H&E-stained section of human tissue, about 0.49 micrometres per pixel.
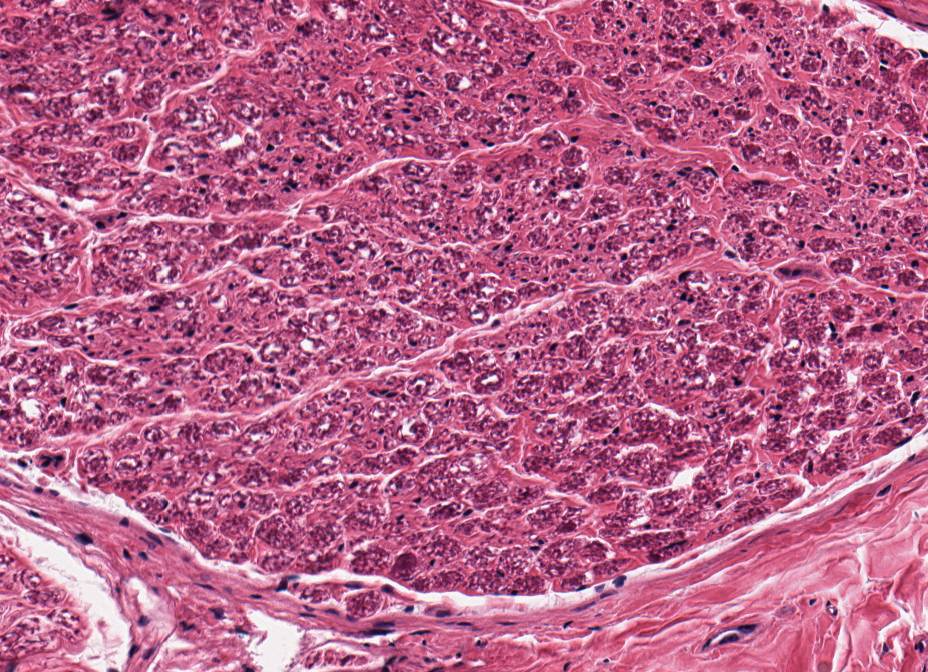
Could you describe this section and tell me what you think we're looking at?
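Closely packed, cross-cut fibres form a large bundle filling most of the field, its rounded lower border curving across the bottom. Each cut fibre is a small rounded profile with granular purple-pink content. Along the lower edge, a thin layer of flattened cells bounds the bundle, their elongated dark nuclei lying parallel to the edge. Inside, small dark nuclei are sparsely scattered among the fibres. The tissue is tibial nerve.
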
